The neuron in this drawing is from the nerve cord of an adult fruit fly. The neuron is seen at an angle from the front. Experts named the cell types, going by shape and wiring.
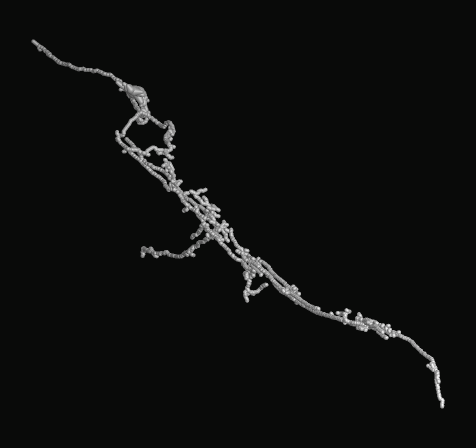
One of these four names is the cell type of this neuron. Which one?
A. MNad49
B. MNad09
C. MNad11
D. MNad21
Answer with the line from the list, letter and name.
D. MNad21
